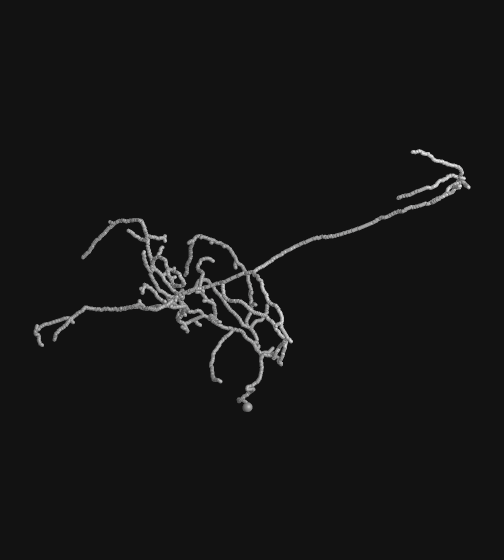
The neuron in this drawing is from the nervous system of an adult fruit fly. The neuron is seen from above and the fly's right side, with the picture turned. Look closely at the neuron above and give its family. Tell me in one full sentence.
In family hemilineage 17A, this neuron is included.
